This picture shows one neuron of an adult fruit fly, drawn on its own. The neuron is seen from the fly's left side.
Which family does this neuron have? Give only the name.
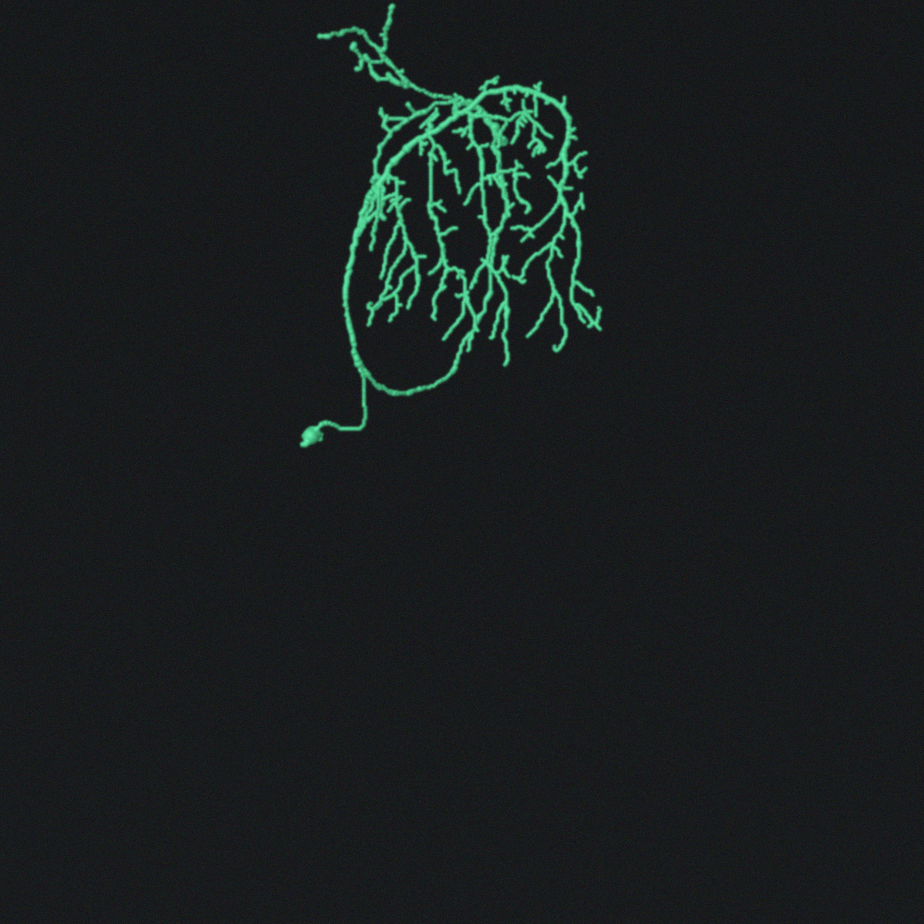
MeVP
